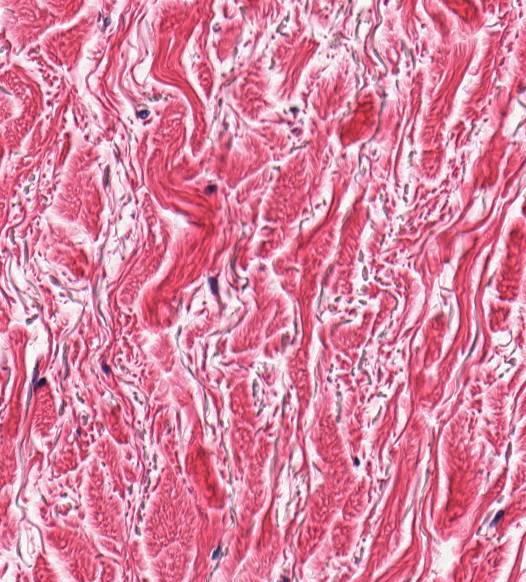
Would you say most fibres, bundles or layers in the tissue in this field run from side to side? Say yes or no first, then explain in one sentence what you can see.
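No. The collagen bundles run mainly from the top to the bottom of the field.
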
